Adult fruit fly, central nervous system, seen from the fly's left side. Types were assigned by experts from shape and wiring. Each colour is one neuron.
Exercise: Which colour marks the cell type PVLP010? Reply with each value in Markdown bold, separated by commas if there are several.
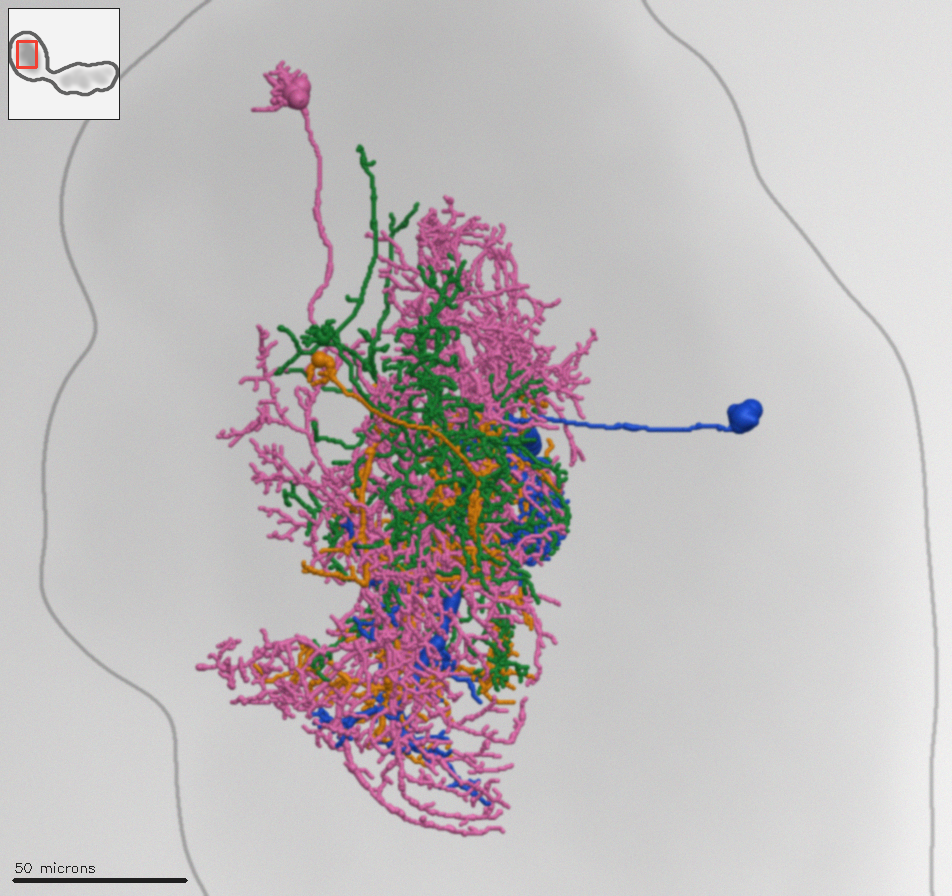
**pink**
